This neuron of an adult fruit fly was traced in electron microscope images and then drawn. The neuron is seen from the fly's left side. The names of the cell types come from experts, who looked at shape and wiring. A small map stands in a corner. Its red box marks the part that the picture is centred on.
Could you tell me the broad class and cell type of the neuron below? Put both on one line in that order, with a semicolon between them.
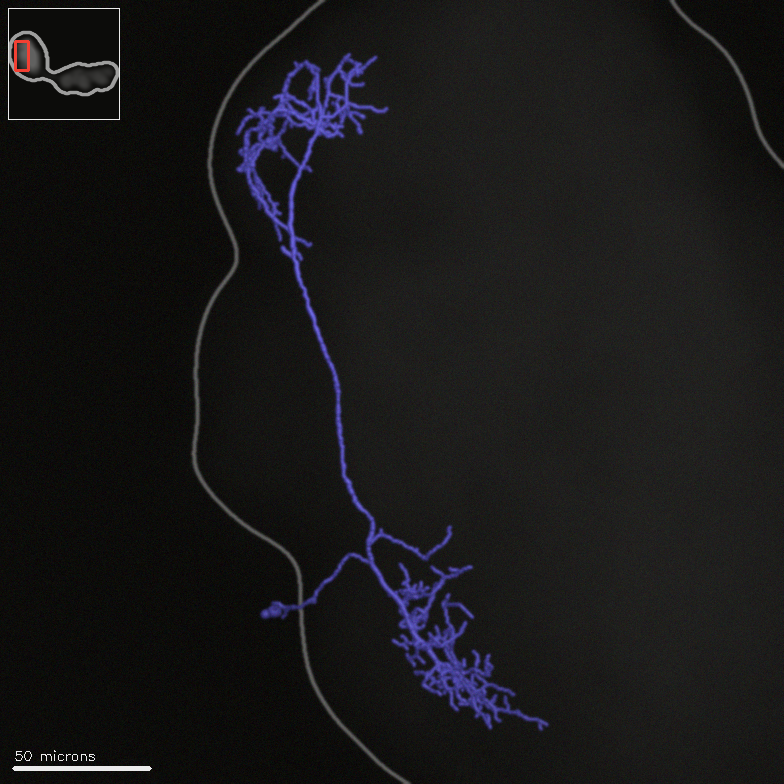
central-brain intrinsic neuron; GNG291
